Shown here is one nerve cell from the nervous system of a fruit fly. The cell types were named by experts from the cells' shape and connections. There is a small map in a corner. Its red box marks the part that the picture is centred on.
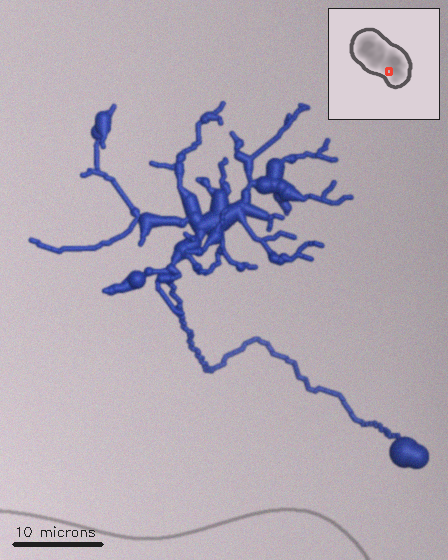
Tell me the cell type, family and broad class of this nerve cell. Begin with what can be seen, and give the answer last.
The cell body can be seen at the lower right of the picture. By the scale bar it is about 45 microns wide in this view. It is of cell type Dm8b. The family is Dm. This is an optic-lobe intrinsic neuron.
